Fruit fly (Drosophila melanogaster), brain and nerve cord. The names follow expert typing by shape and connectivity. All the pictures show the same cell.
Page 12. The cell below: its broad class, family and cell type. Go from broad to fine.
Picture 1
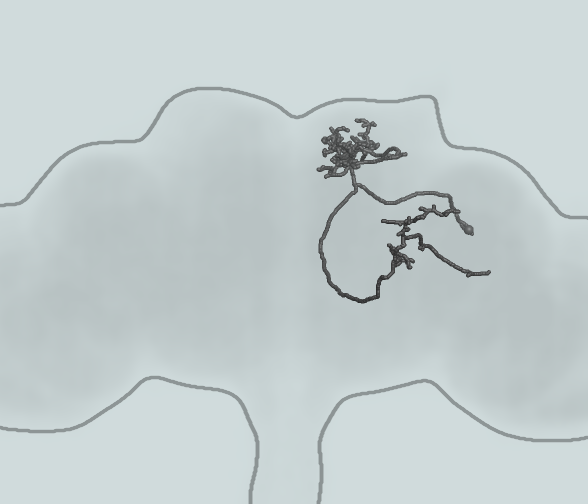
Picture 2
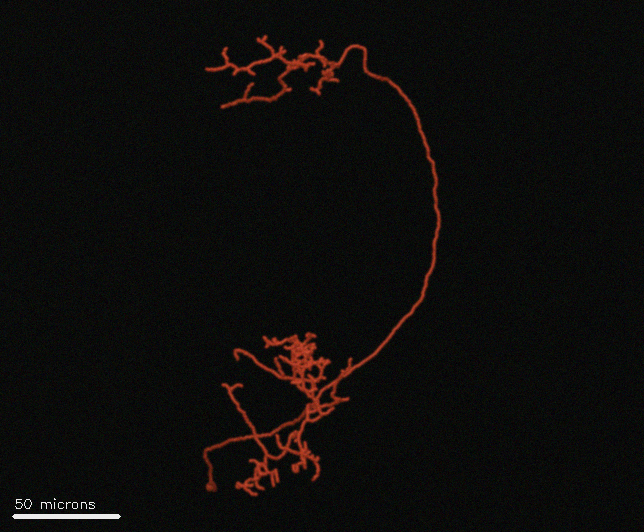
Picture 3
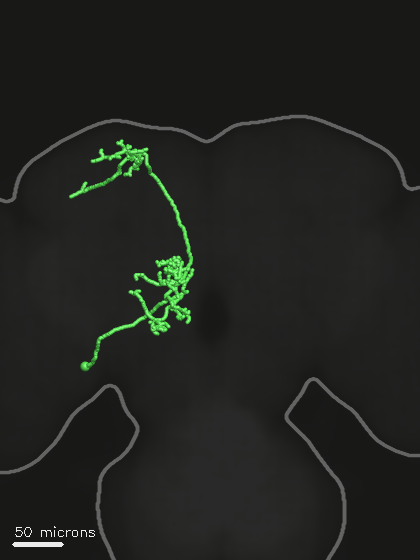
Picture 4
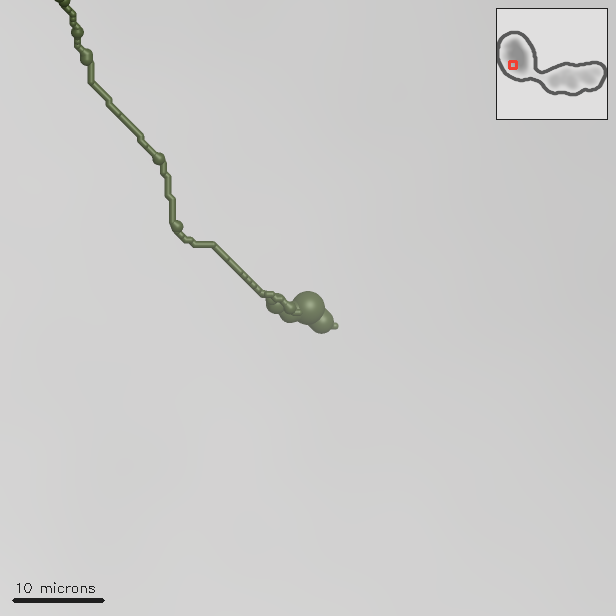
central-brain intrinsic neuron; hemilineage ALlv1; M_lvPNm28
